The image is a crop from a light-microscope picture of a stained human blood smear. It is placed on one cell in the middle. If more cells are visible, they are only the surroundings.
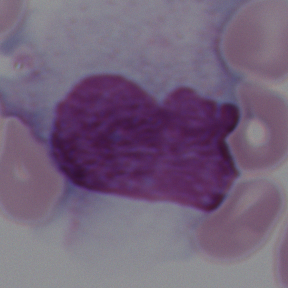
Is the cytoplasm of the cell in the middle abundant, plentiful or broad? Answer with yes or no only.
Yes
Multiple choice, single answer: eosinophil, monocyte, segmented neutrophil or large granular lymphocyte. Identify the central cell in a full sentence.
The crop's centre is taken up by a monocyte.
